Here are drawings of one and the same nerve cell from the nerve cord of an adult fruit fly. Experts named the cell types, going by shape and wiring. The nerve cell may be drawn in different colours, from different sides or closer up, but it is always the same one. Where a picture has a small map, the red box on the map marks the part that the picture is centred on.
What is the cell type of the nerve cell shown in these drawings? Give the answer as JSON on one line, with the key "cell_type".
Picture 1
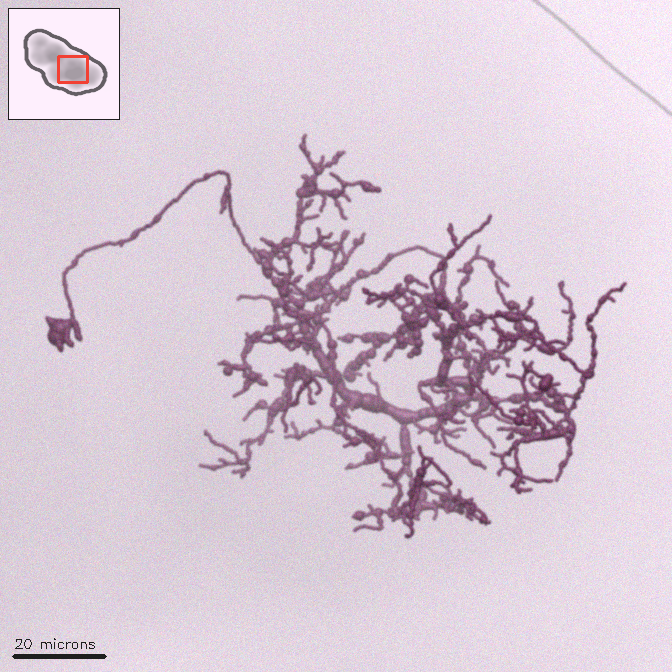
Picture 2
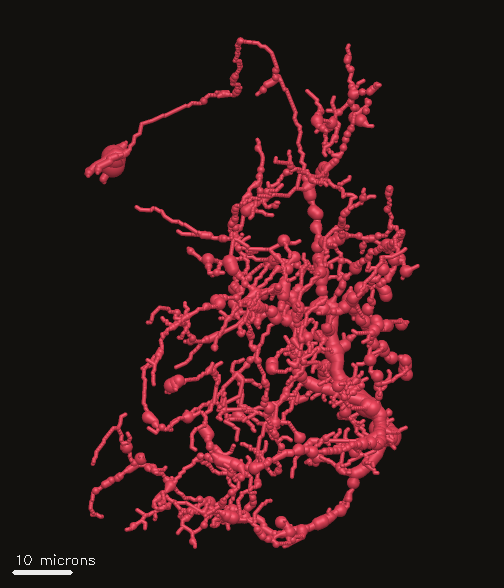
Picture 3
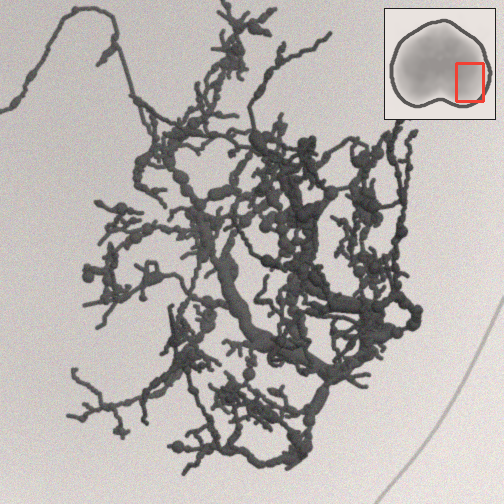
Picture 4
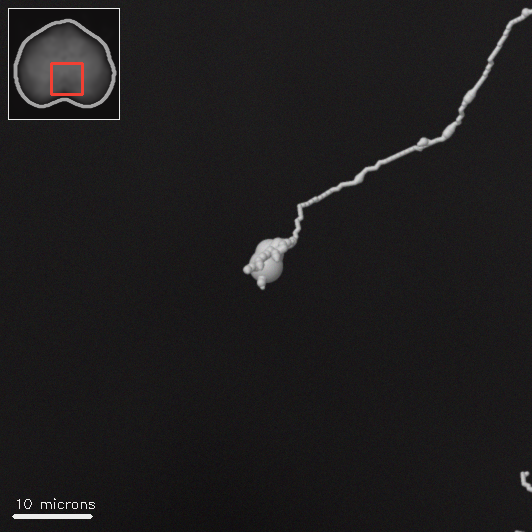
{"cell_type": "IN03A031"}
